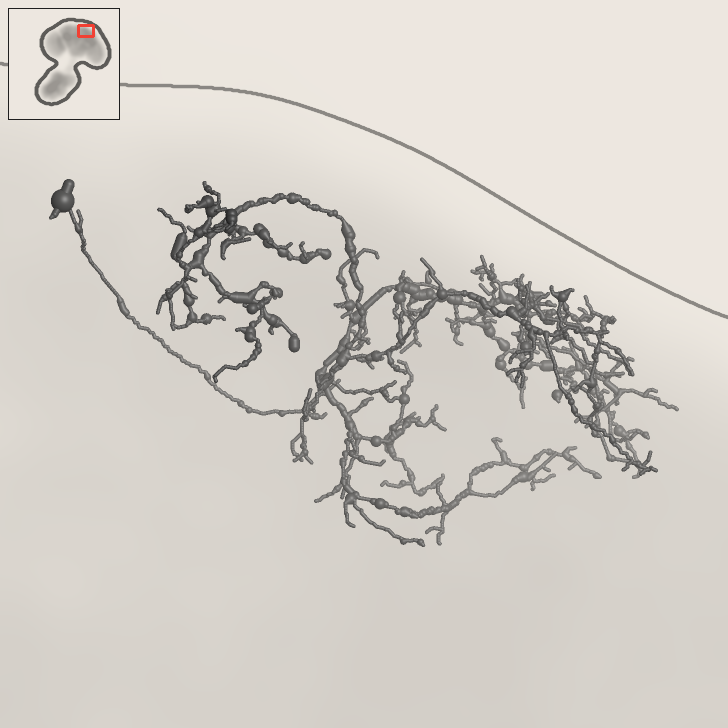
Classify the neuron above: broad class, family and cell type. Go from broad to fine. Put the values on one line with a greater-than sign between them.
central-brain intrinsic neuron > hemilineage SLPpm3 > CB2592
